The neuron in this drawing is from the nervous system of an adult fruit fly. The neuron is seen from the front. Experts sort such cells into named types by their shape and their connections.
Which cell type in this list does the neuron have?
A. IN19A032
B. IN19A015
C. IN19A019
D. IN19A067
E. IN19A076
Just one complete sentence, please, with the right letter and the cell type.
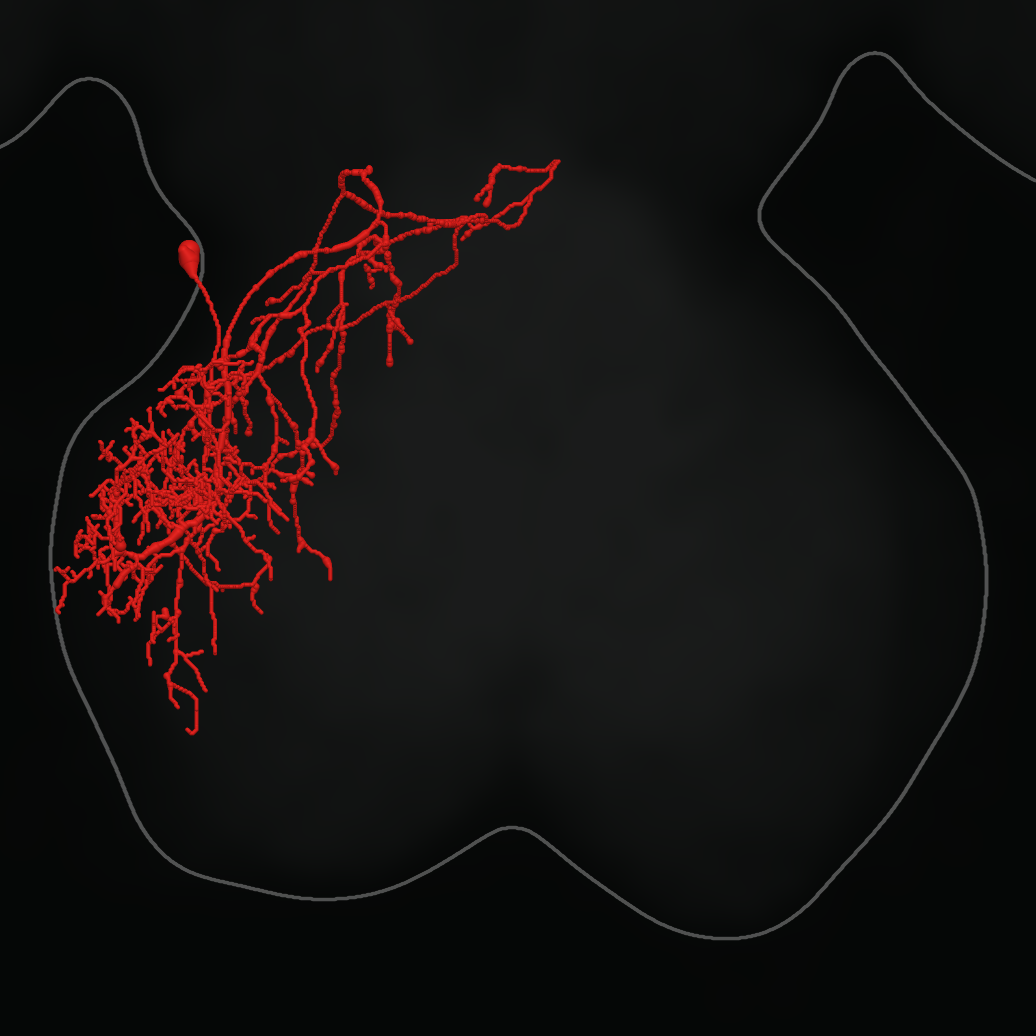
The cell type for the neuron is option A, which is IN19A032.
